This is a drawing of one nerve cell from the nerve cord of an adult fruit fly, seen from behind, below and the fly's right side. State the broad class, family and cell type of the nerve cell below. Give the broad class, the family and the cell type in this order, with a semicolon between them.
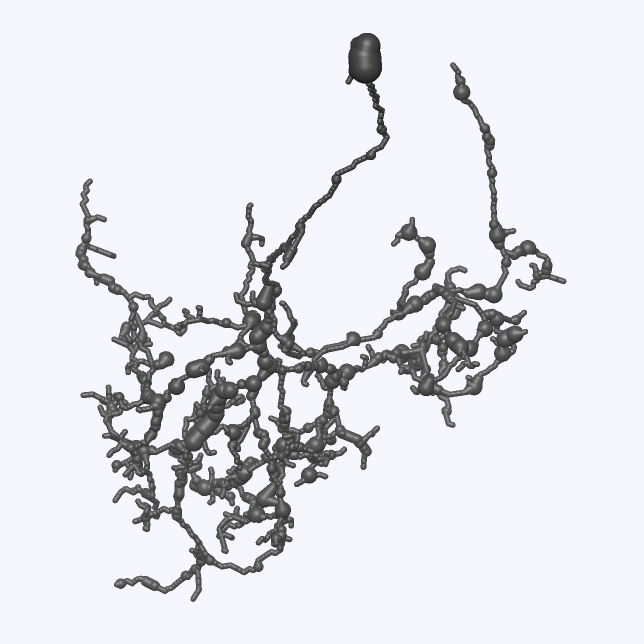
nerve-cord intrinsic neuron; hemilineage 20A.22A; IN20A.22A036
